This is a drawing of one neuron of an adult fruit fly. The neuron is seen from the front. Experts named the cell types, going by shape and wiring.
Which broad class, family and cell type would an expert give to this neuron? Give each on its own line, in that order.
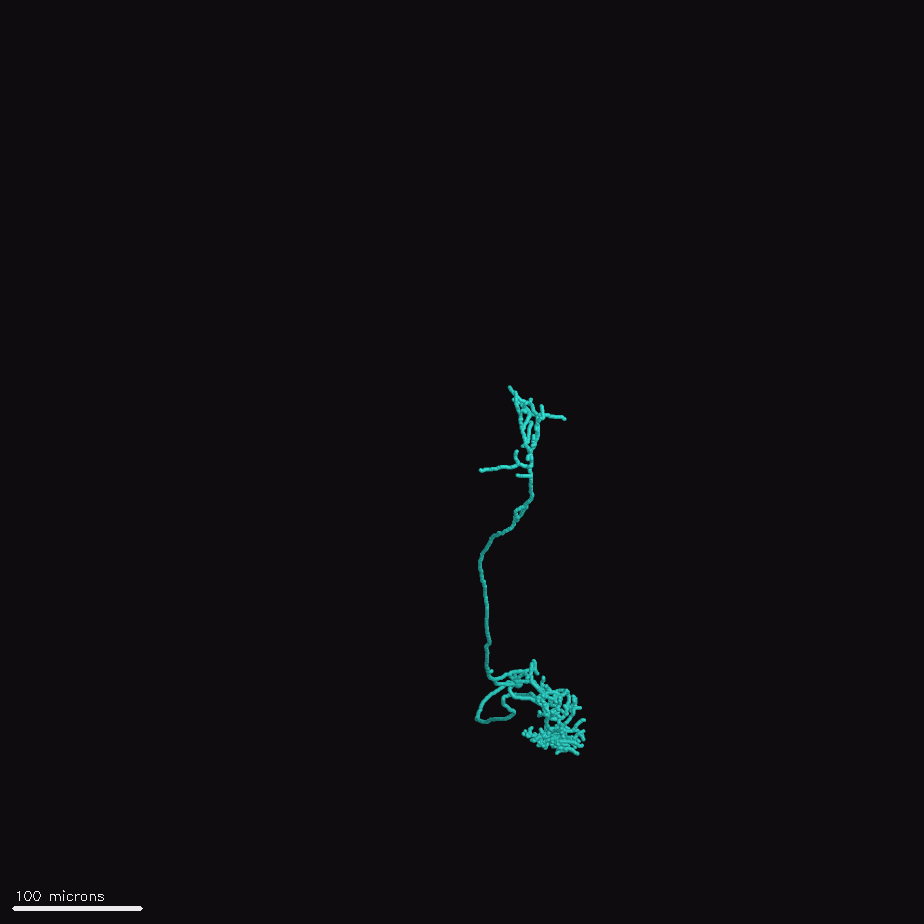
ascending neuron
hemilineage 05B
AN05B044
